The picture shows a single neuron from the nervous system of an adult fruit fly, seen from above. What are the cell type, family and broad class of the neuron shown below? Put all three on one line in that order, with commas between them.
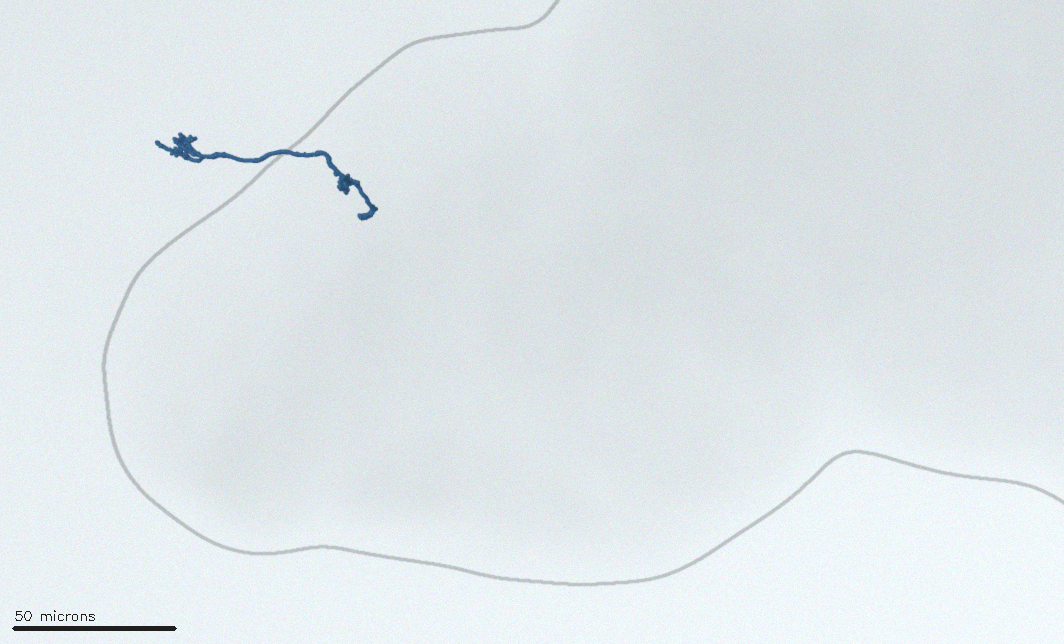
L4, L, optic-lobe intrinsic neuron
